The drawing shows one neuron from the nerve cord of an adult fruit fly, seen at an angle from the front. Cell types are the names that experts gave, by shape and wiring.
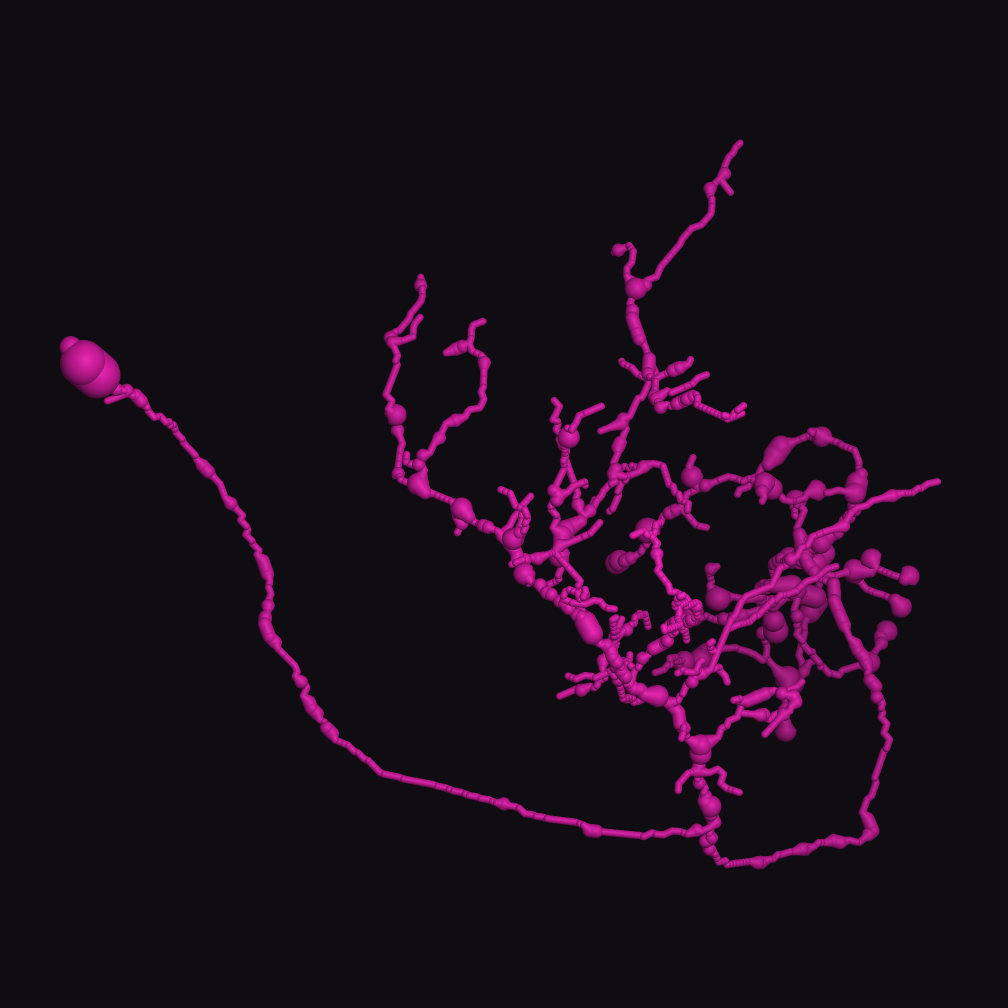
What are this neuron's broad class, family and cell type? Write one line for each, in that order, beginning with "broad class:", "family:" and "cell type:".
broad class: nerve-cord intrinsic neuron
family: hemilineage 09A
cell type: IN09A076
